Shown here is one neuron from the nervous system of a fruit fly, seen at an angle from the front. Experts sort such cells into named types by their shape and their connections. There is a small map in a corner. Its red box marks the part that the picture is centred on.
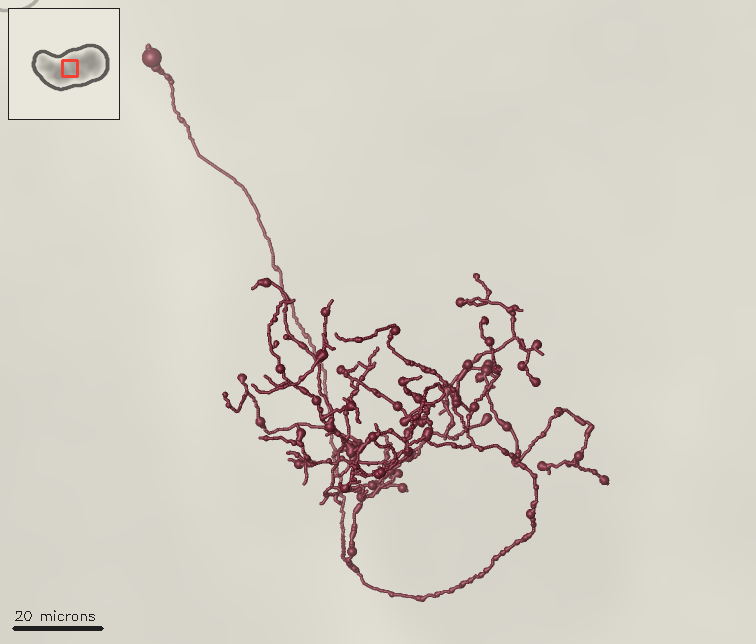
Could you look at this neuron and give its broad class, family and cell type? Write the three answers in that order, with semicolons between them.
central-brain intrinsic neuron; hemilineage VLPp1; AVLP559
